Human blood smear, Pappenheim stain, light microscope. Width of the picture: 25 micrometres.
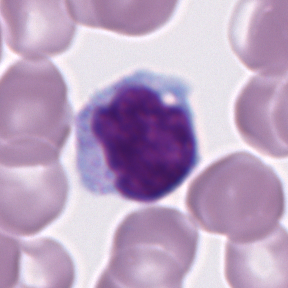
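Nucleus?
Irregular, bumpy outline, about 10 by 9 micrometres, with a small clear white spot at its upper right edge.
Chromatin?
Dense, dark purple, mottled.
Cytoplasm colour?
Pale greyish-blue.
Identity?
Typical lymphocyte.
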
